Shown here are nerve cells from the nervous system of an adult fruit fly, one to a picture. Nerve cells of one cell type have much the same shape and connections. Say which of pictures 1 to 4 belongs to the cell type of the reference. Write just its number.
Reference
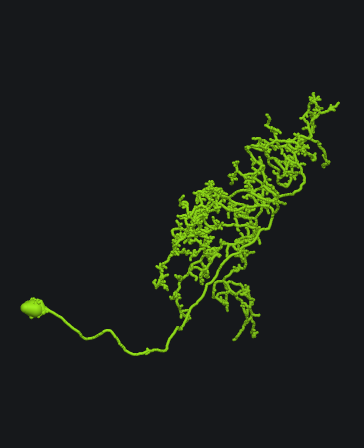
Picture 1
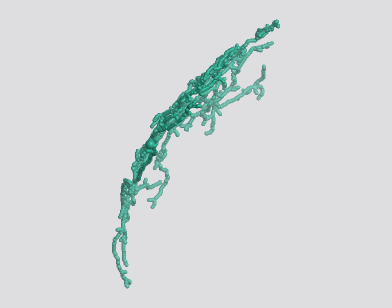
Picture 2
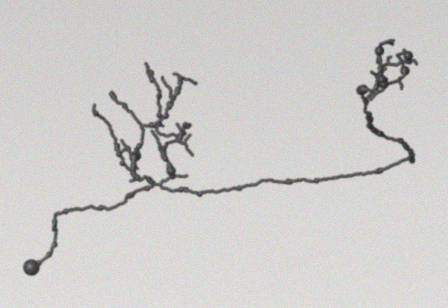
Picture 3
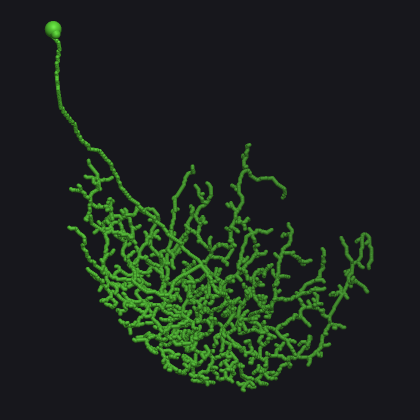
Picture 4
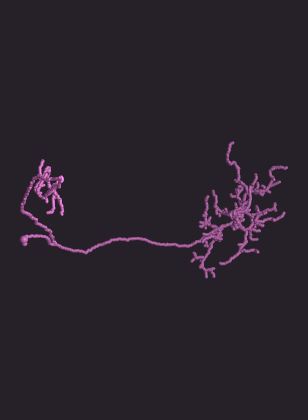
3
